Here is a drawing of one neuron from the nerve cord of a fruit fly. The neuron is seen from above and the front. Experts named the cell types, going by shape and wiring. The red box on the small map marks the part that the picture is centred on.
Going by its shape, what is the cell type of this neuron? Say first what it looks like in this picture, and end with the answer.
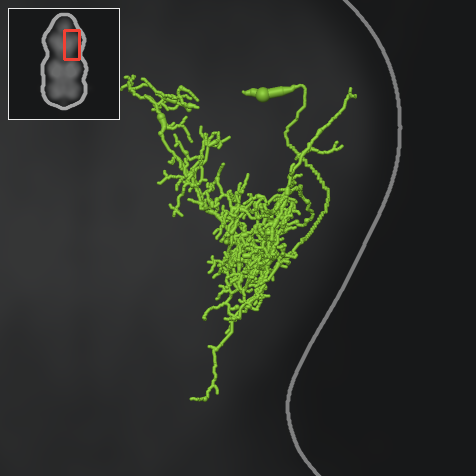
Dozens of branch ends can be seen. In this view it is taller than it is wide. It is a nerve-cord intrinsic neuron. It is of cell type IN16B045.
